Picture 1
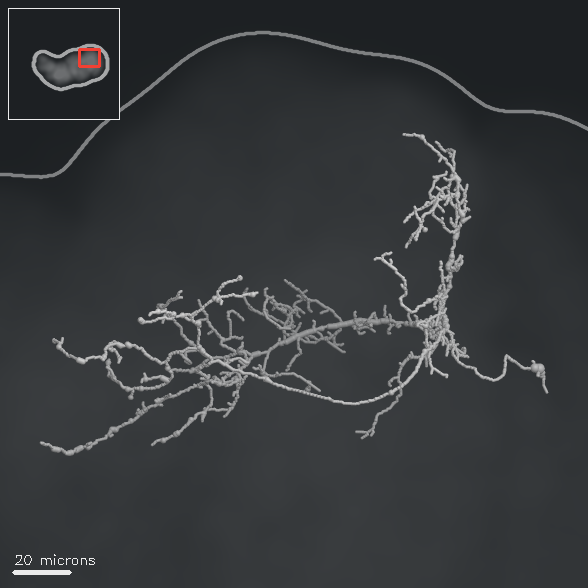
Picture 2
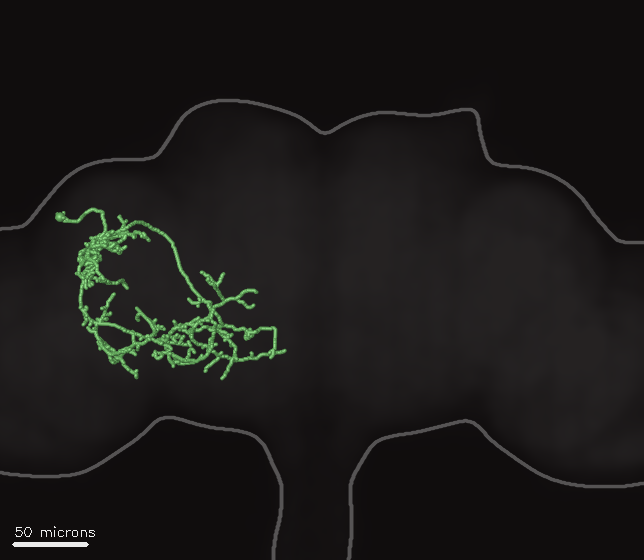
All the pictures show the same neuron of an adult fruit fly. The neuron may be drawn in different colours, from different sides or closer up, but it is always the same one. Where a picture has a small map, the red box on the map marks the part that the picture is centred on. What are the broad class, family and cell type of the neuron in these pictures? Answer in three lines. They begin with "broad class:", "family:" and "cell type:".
broad class: central-brain intrinsic neuron
family: hemilineage SLPa&l1_anterior
cell type: PLP052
